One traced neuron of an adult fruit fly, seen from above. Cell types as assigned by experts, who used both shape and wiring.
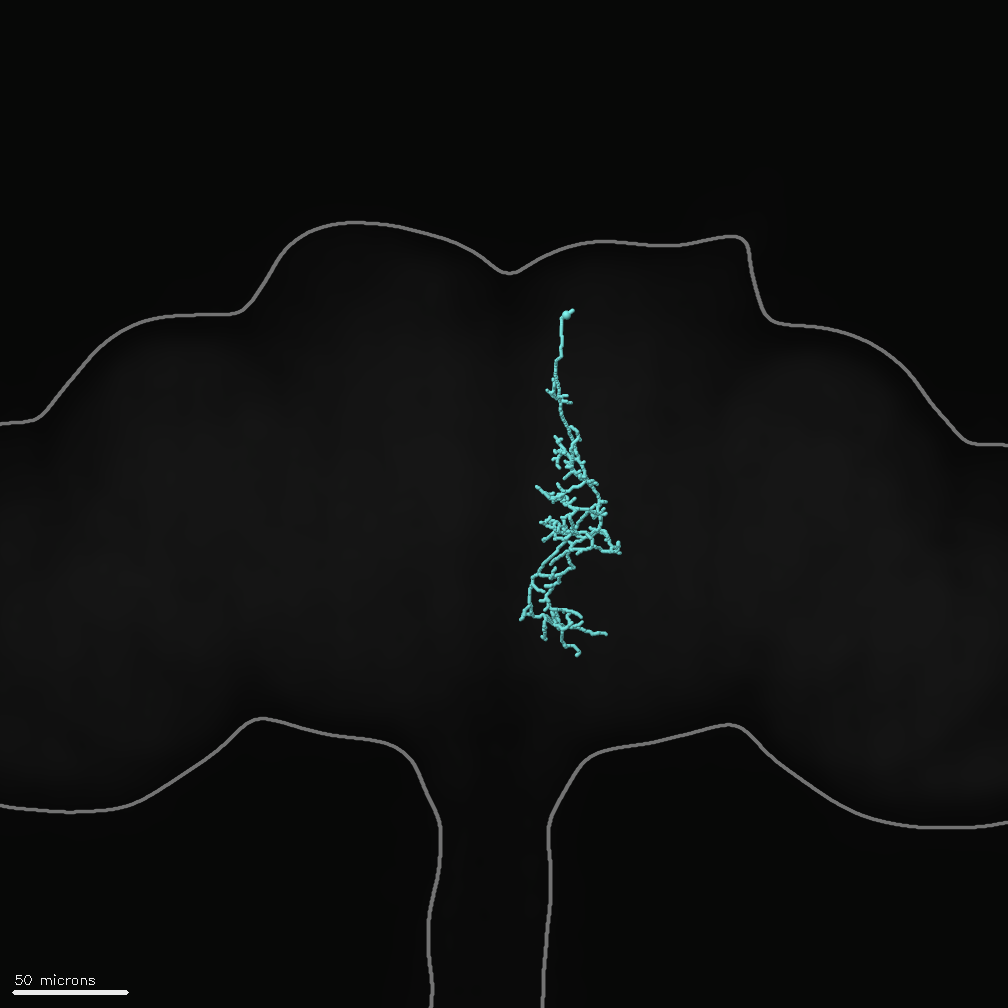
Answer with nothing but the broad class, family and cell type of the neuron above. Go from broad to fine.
central-brain intrinsic neuron; hemilineage SMPad2; SMP067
